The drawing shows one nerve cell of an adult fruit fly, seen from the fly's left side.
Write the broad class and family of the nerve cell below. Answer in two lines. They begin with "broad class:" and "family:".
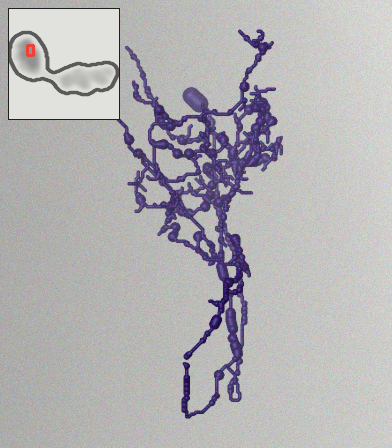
broad class: central-brain intrinsic neuron
family: hemilineage VPNp1_medial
